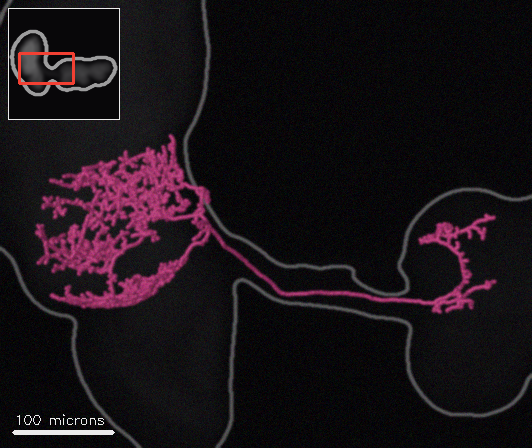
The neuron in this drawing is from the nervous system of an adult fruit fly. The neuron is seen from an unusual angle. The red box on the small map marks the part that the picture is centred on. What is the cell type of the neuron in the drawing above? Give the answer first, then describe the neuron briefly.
The cell type is DNge143. It is a descending neuron. It runs through the neck, between the brain and the nerve cord. By the scale bar it is about 450 microns wide in this view. Dozens of branch ends can be seen.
